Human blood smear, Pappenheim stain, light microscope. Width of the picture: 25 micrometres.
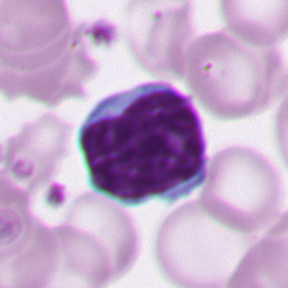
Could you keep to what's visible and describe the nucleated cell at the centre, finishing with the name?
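Outline: roughly round, with a few slightly flattened edges. The nucleus occupies almost the entire cell, leaving the cytoplasm as only a thin rim. Chromatin is dark purple and coarsely clumped. The cytoplasm contains no visible granules. The cell is a typical lymphocyte.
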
